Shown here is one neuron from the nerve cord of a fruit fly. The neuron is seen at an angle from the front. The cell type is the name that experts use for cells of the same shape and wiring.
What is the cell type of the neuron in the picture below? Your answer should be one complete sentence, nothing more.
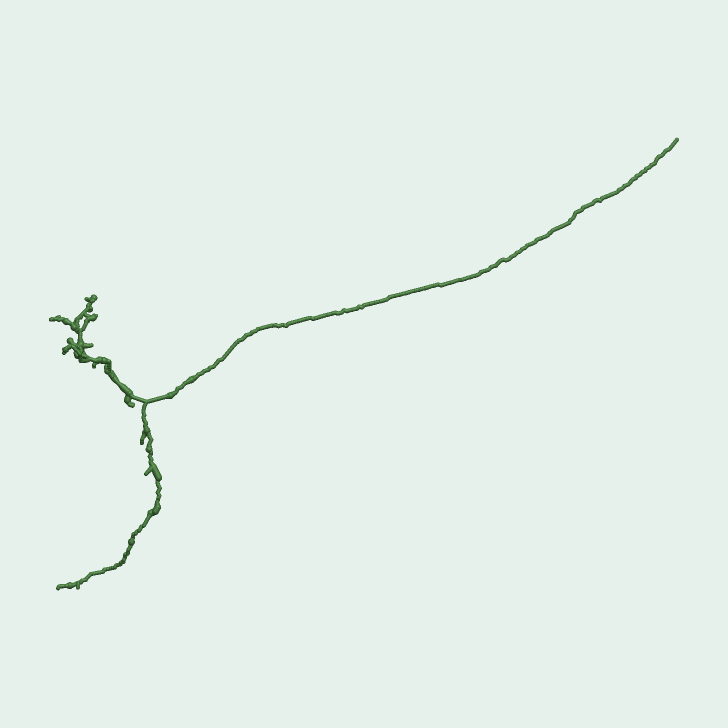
The type of this neuron is the cell type SNta03.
